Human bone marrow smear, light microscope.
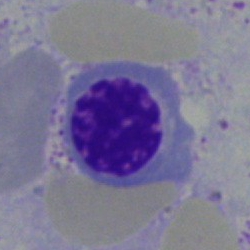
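Erythroblast at the centre of a stained human bone marrow smear. The outline is roughly round, with an angular bulge on the right side. The nucleus lies off-centre toward the left, and the rim of cytoplasm is widest on the right side of the nucleus. No granules are seen in the cytoplasm.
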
